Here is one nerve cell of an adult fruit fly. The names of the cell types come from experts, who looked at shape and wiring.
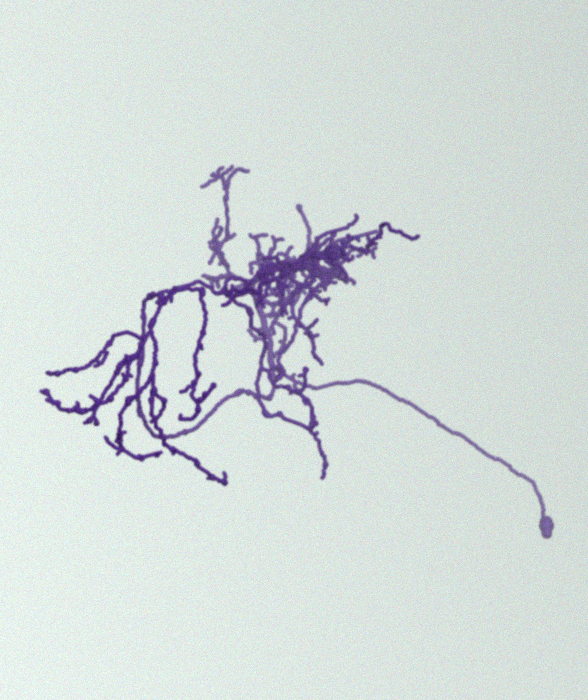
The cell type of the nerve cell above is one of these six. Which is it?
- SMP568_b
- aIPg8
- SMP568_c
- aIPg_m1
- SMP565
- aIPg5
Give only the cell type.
aIPg5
